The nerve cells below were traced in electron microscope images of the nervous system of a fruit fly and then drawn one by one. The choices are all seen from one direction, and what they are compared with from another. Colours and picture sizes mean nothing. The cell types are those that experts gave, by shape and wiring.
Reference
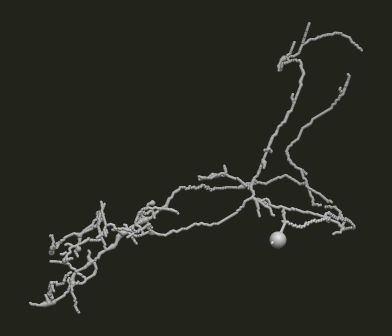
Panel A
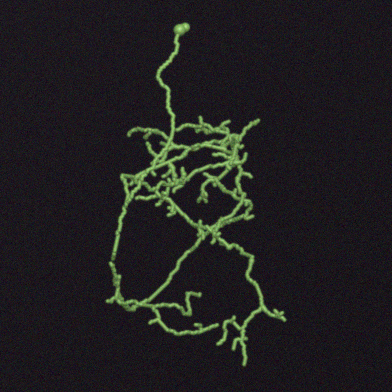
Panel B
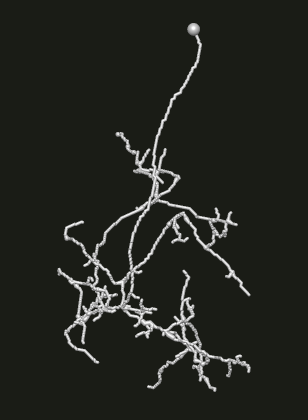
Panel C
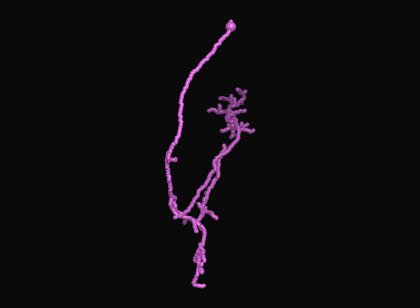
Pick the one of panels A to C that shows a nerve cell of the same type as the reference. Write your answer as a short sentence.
Panel C is of the same cell type.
